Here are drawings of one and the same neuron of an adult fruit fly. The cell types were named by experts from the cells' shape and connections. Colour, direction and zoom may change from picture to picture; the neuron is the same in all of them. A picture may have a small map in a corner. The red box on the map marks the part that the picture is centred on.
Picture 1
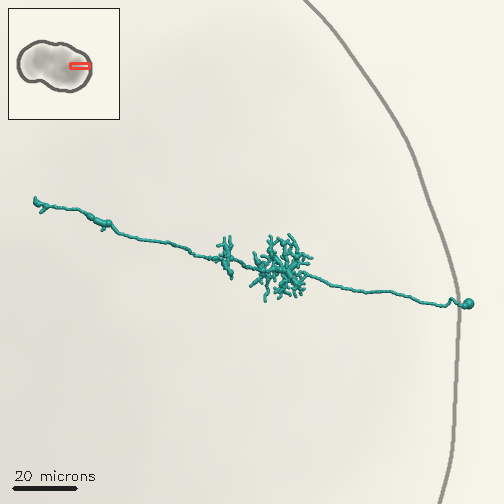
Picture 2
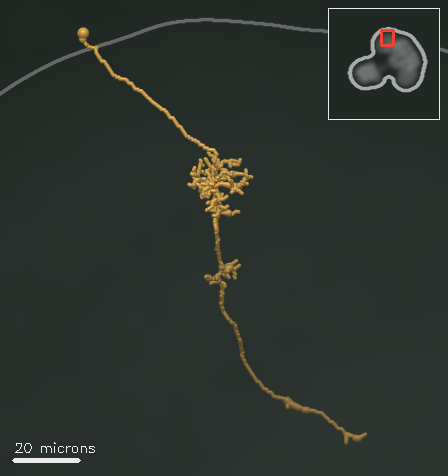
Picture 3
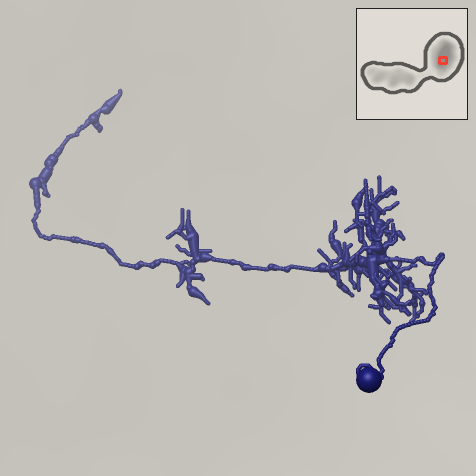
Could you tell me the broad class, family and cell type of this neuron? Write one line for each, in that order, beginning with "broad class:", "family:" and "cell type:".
broad class: optic-lobe intrinsic neuron
family: Tm
cell type: Tm4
